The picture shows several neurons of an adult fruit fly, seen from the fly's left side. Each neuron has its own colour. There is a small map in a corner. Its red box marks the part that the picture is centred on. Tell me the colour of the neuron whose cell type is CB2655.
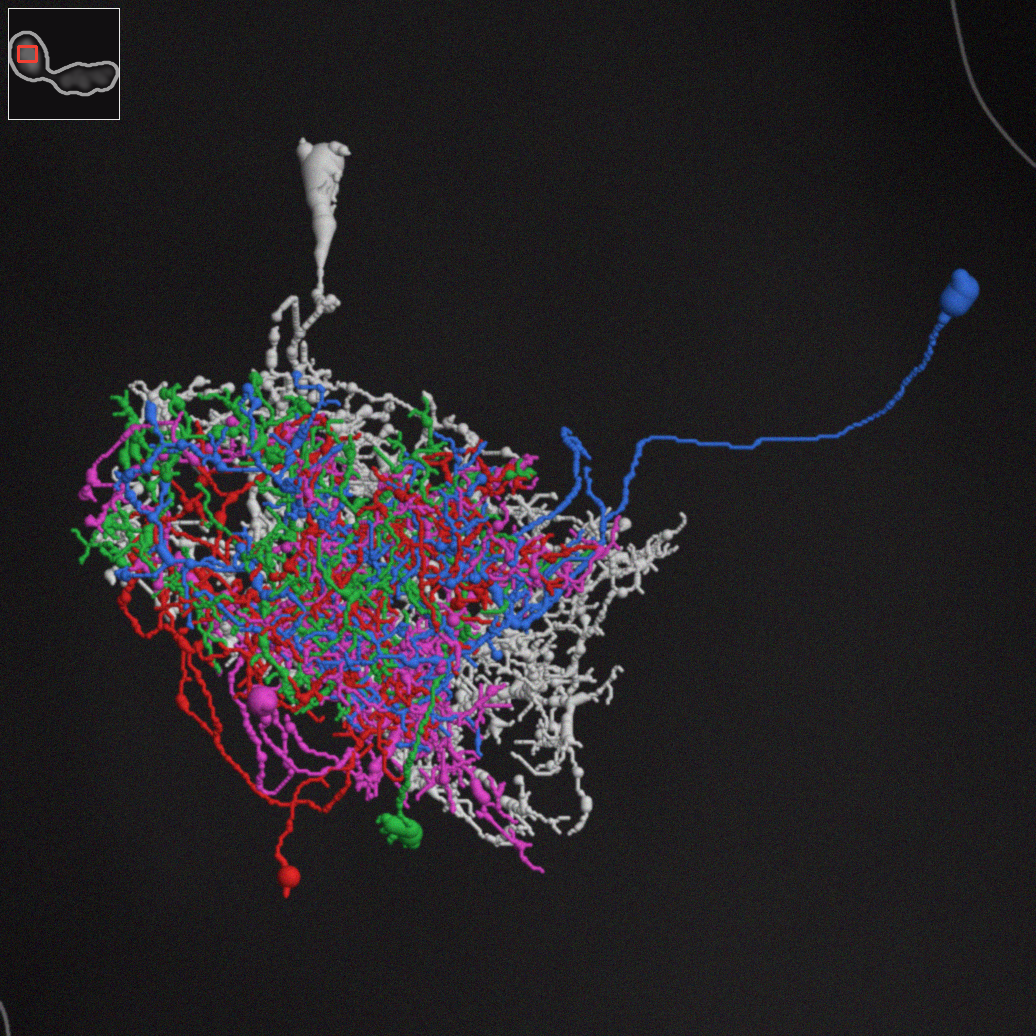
green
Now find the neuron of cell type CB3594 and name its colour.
magenta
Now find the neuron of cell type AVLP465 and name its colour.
blue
